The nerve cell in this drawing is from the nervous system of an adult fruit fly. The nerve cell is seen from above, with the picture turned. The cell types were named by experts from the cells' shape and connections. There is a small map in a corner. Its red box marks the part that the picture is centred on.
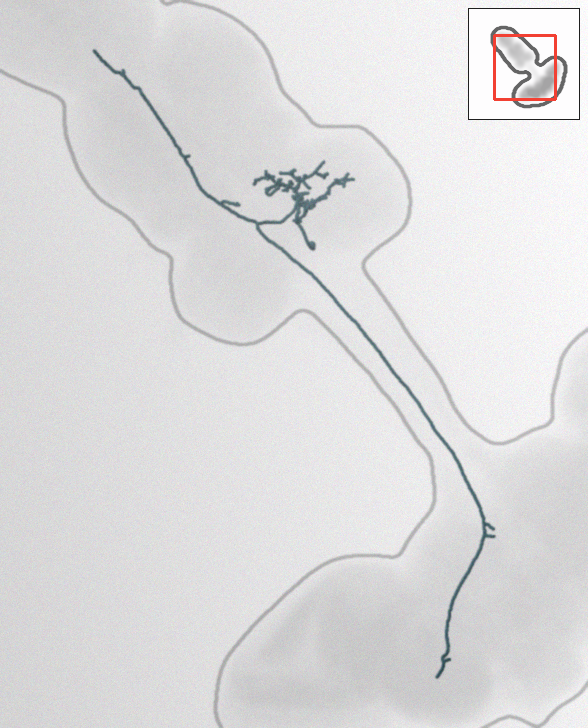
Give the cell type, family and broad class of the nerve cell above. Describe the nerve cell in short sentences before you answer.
It reaches both the brain and the nerve cord, passing through the neck. In this view it is taller than it is wide. The cell type is AN10B034. The family is hemilineage 10B. It is an ascending neuron.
